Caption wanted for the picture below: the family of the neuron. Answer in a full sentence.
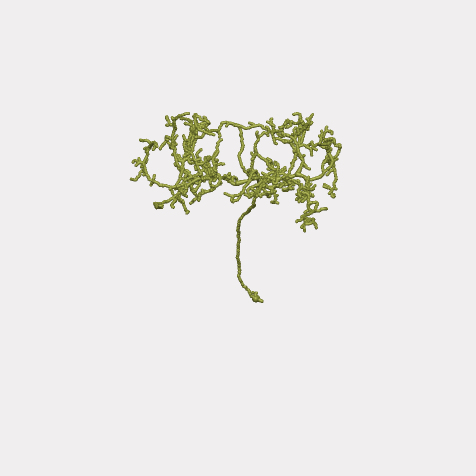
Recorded: The family is hemilineage 06B.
